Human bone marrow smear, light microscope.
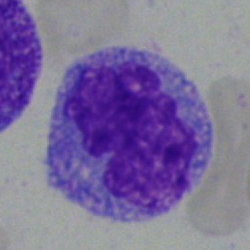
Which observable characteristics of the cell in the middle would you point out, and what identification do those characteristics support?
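A roughly round outline marks this cell. Its nucleus fills most of the cell, leaving a moderate rim of cytoplasm all around. The chromatin appears patchy, with paler spots among darker purple areas. Part of another purple-staining nucleated cell is cut off at the left edge of the picture. This cell is a monocyte.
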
